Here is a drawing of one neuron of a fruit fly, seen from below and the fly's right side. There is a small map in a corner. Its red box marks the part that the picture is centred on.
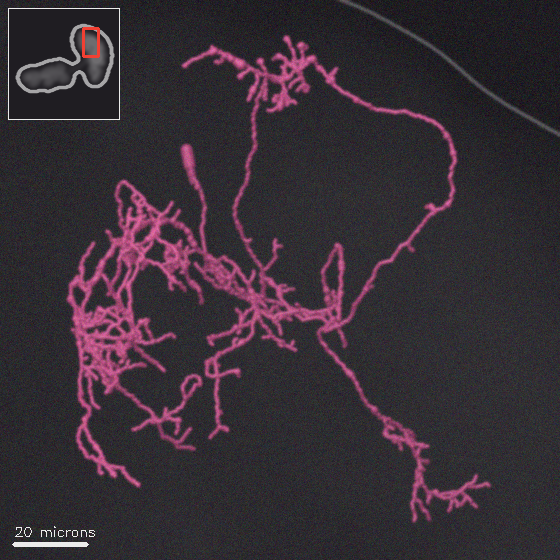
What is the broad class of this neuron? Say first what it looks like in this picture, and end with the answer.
It is in the brain and does not reach the nerve cord. From top to bottom in the picture it spans about 130 microns. Dozens of branch ends can be seen. It is a central-brain intrinsic neuron.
